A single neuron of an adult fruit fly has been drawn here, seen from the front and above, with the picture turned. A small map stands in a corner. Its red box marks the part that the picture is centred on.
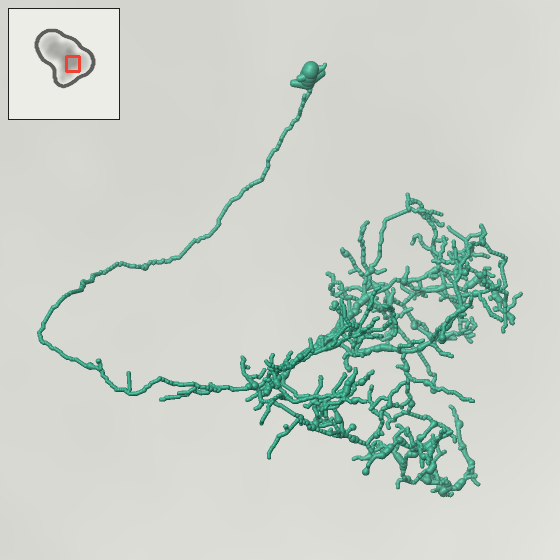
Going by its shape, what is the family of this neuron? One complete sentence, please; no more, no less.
For family, the neuron is given as hemilineage 12B.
